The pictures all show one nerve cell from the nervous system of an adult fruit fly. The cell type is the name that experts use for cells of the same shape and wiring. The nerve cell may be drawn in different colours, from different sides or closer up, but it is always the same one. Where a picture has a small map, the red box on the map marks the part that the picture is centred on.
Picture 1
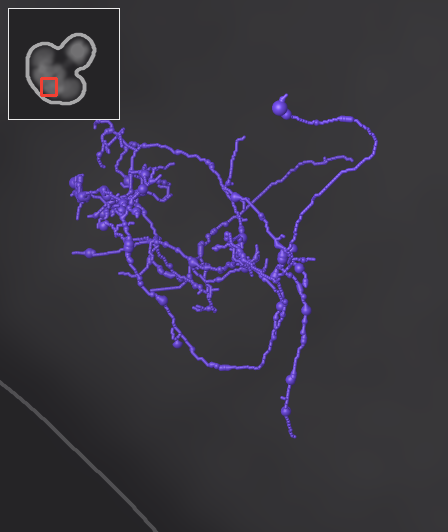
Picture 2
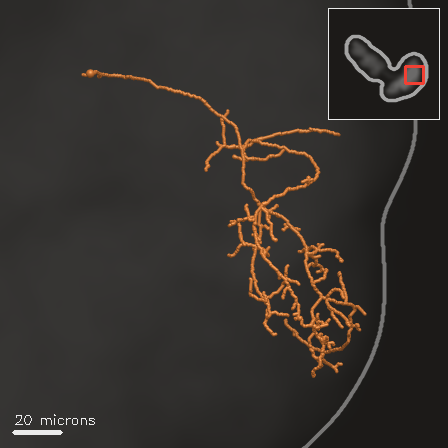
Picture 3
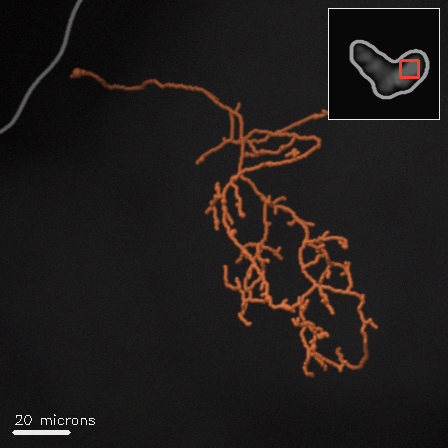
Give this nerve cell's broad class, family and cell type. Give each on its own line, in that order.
central-brain intrinsic neuron
hemilineage DM6_dorso_lateral
SIP073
